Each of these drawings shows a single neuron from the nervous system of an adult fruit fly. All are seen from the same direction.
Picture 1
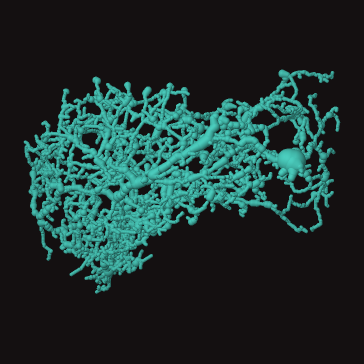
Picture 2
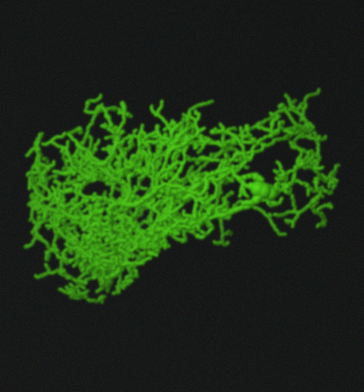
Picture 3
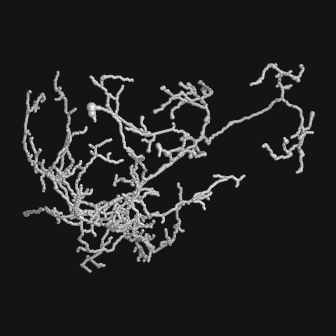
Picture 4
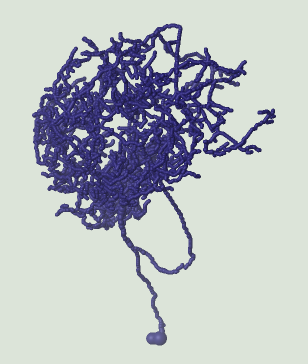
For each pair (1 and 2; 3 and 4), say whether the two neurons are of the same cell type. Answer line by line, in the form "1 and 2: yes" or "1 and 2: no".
1 and 2: yes
3 and 4: no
